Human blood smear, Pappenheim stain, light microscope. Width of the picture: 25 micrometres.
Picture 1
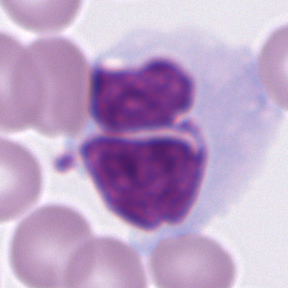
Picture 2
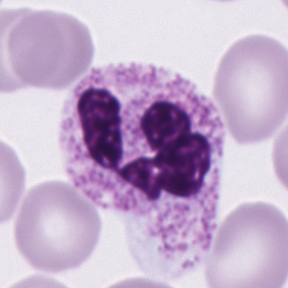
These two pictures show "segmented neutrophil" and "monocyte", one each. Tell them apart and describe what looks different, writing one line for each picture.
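Picture 1 – monocyte. No distinct coloured granules can be seen in the cytoplasm.
Picture 2 – segmented neutrophil. Many small pinkish-violet granules are scattered through the cytoplasm.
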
